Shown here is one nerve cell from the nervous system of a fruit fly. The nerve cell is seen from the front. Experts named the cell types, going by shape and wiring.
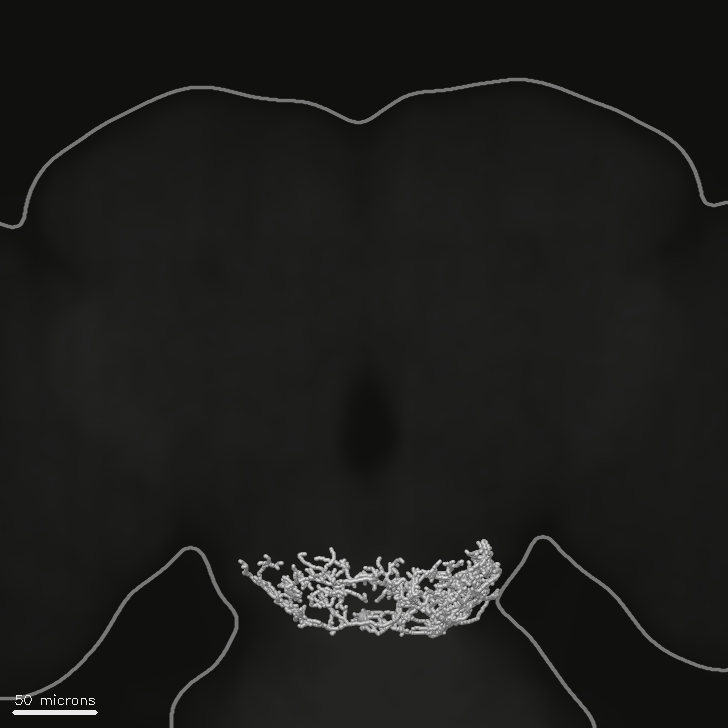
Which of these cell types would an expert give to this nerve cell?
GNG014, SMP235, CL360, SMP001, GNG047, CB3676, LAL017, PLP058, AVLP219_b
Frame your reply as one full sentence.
It is GNG047 that this nerve cell is, by cell type.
